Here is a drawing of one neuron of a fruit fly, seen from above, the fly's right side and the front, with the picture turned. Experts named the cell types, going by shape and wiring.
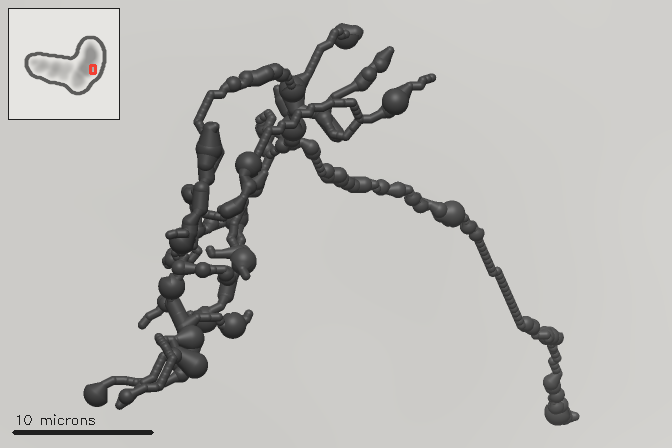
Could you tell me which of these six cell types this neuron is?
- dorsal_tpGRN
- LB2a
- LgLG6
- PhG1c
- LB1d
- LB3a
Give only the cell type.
LB1d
